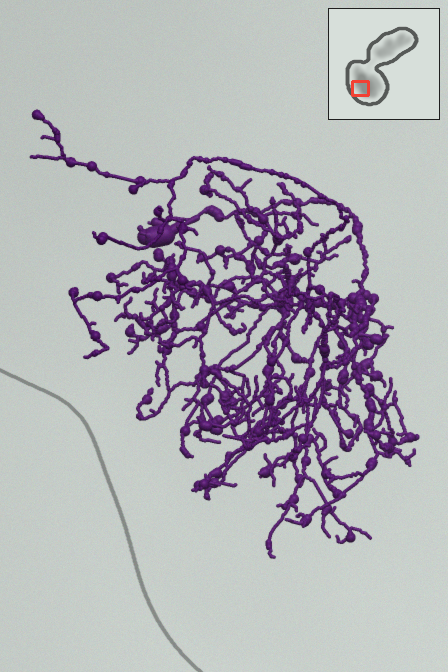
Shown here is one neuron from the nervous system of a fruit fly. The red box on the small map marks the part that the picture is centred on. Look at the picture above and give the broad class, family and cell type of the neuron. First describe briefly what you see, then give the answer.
The picture shows more than a hundred branch ends. In this view it is about as wide as it is tall. This is a central-brain intrinsic neuron. The family is hemilineage ALv2. It is of cell type v2LN3A.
